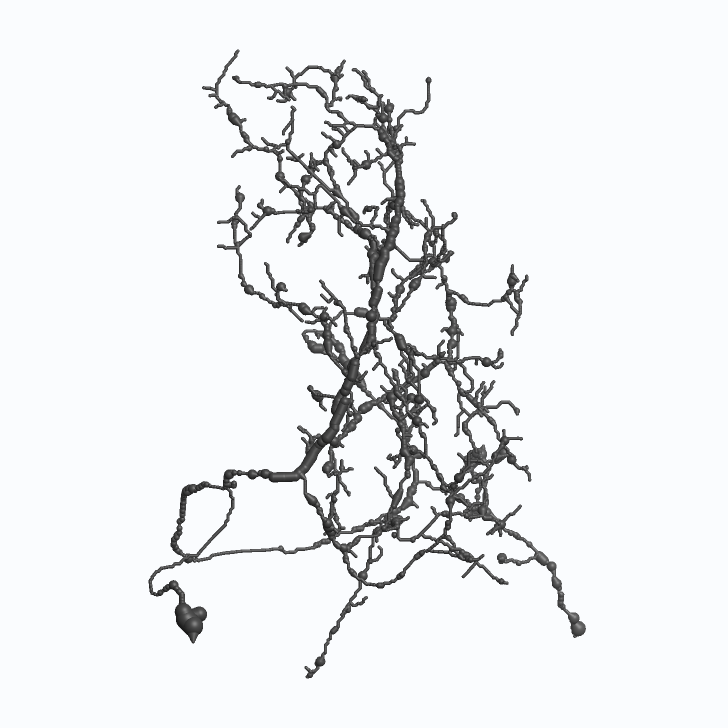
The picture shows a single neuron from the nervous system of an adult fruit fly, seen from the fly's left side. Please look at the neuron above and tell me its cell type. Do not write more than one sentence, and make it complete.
This neuron is a member of the CL077 cell type.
